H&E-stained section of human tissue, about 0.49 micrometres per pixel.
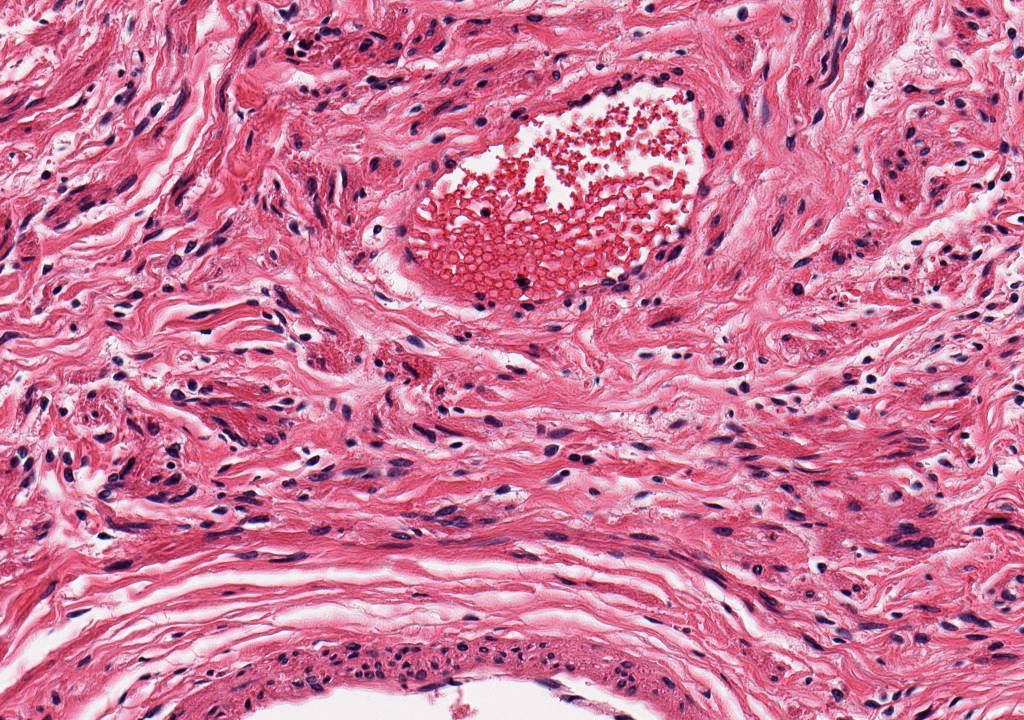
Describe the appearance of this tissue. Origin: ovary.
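Dense pink collagenous stroma makes up most of the field. Lower third: collagen bundles run roughly horizontally, curving along the bottom edge. Stromal nuclei mostly elongated, spindle-shaped and dark-staining. No fat cells present.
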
